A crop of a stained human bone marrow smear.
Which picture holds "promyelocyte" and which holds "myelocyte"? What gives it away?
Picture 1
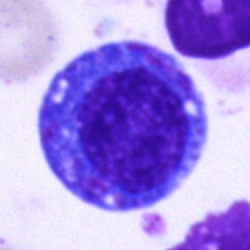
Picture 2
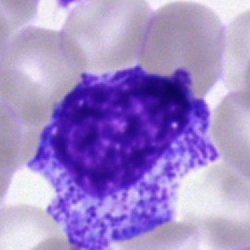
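Picture 1 shows the promyelocyte, and picture 2 shows the myelocyte. Start with the colour of the cytoplasm: in picture 1 it is deep blue, while in picture 2 its background is pale, whitish to faintly blue.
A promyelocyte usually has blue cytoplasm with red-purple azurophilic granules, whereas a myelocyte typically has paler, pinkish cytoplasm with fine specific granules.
Picture 1 also has a few reddish-purple granules scattered in its cytoplasm, the colour expected in a promyelocyte.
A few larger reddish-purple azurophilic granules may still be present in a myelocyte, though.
Now compare the chromatin: finely stippled in picture 1, but dark purple and dense, with a mottled, clumped look, in picture 2.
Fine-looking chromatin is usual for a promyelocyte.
The outlines differ as well: picture 1 is round and smooth, while picture 2 is irregular and angular, with small jagged points along its lower edges. In picture 1 the nucleus fills most of the cell, leaving a moderate rim of cytoplasm all the way around, and several small clear vacuoles lie near the edge of that cytoplasm. In picture 2, pale red cells crowd closely around the cell on all sides.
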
